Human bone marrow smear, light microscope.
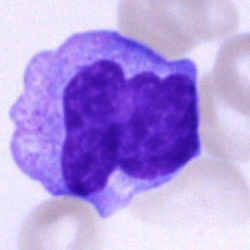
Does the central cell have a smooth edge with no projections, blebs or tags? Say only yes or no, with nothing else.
No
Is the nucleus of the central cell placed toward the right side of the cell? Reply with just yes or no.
Yes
